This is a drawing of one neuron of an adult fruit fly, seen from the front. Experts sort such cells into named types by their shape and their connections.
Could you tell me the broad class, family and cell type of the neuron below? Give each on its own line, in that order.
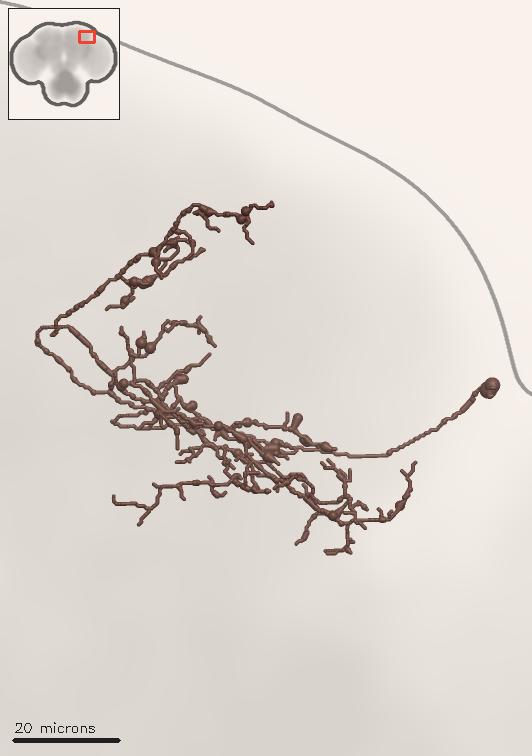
central-brain intrinsic neuron
hemilineage SLPp&v1_posterior
LHPV4b3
